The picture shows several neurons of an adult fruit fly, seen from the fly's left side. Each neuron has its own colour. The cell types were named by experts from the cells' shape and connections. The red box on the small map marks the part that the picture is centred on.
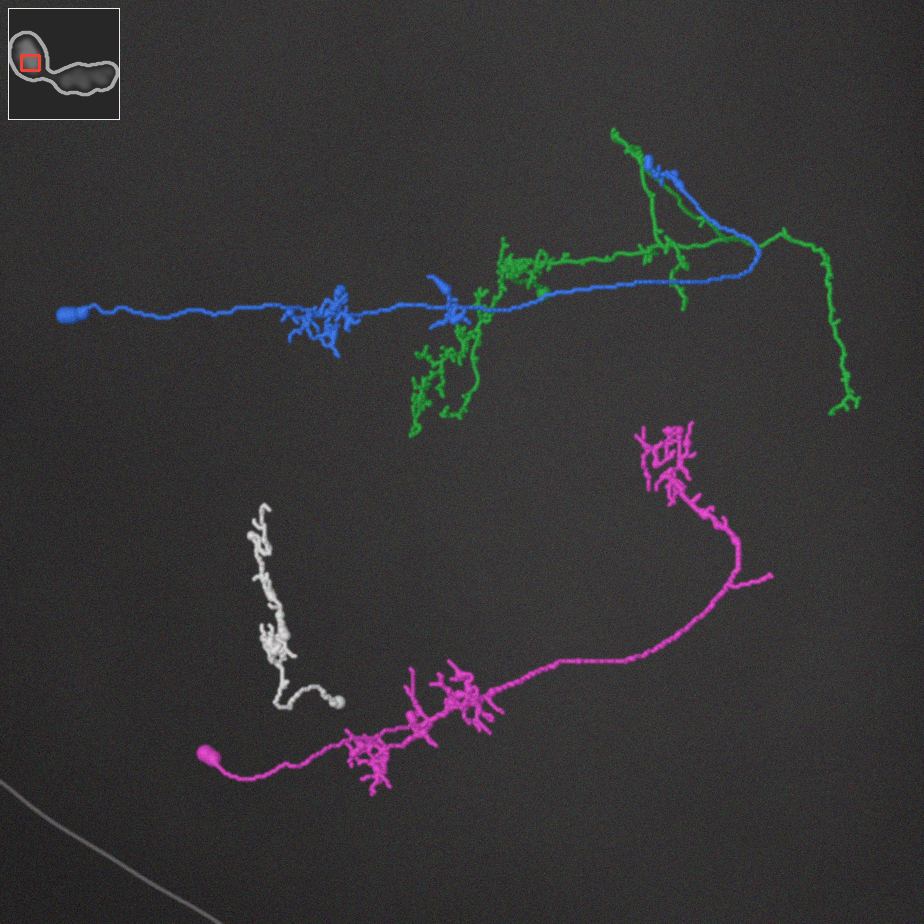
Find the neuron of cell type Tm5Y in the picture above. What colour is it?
magenta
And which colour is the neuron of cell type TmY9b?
green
